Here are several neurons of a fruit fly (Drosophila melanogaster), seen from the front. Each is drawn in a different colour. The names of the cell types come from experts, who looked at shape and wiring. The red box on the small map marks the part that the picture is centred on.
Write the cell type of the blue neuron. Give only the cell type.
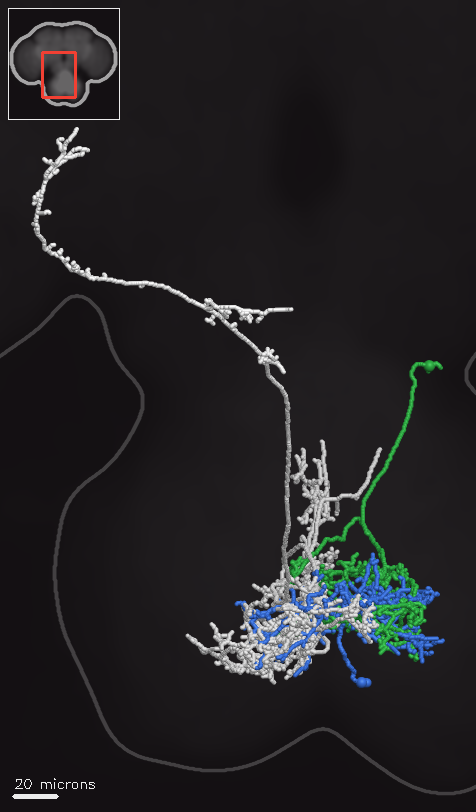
IN00A025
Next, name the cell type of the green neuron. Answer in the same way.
IN23B008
